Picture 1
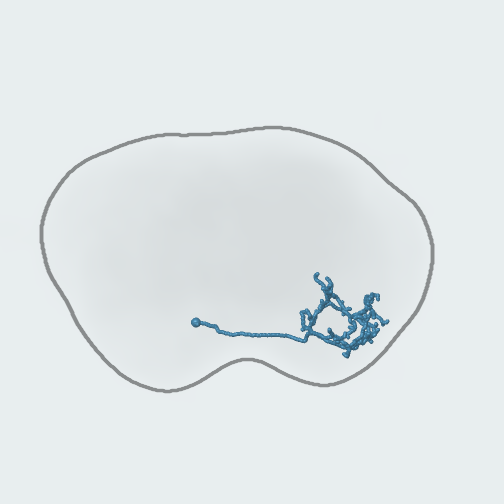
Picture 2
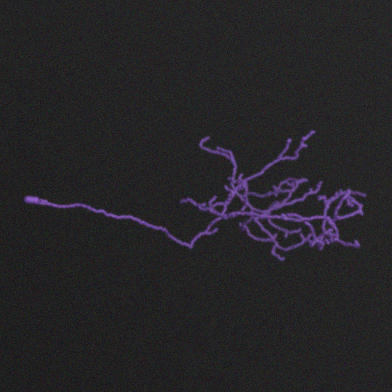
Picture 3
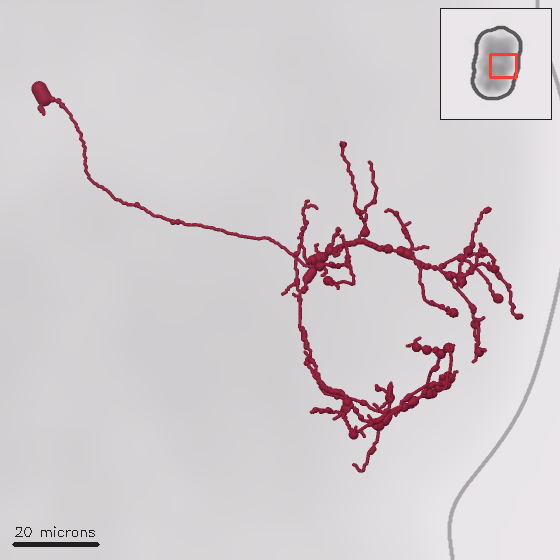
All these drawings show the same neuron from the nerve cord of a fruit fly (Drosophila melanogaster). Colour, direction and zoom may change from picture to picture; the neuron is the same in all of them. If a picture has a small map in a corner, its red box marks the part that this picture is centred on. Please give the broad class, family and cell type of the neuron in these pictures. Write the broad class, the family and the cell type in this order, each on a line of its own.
nerve-cord intrinsic neuron
hemilineage 14A
IN14A054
